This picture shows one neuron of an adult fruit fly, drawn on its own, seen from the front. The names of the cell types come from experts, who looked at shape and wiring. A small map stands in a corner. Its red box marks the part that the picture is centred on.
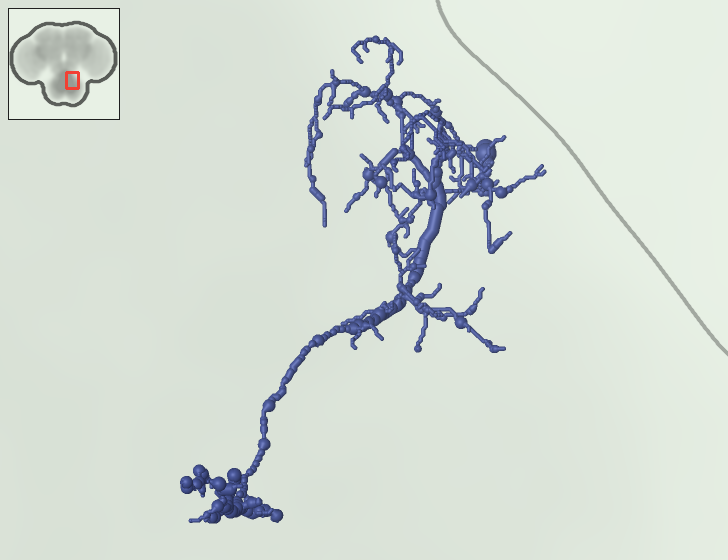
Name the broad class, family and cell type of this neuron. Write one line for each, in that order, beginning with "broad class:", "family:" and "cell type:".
broad class: nerve-cord intrinsic neuron
family: hemilineage 19A
cell type: IN19A070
